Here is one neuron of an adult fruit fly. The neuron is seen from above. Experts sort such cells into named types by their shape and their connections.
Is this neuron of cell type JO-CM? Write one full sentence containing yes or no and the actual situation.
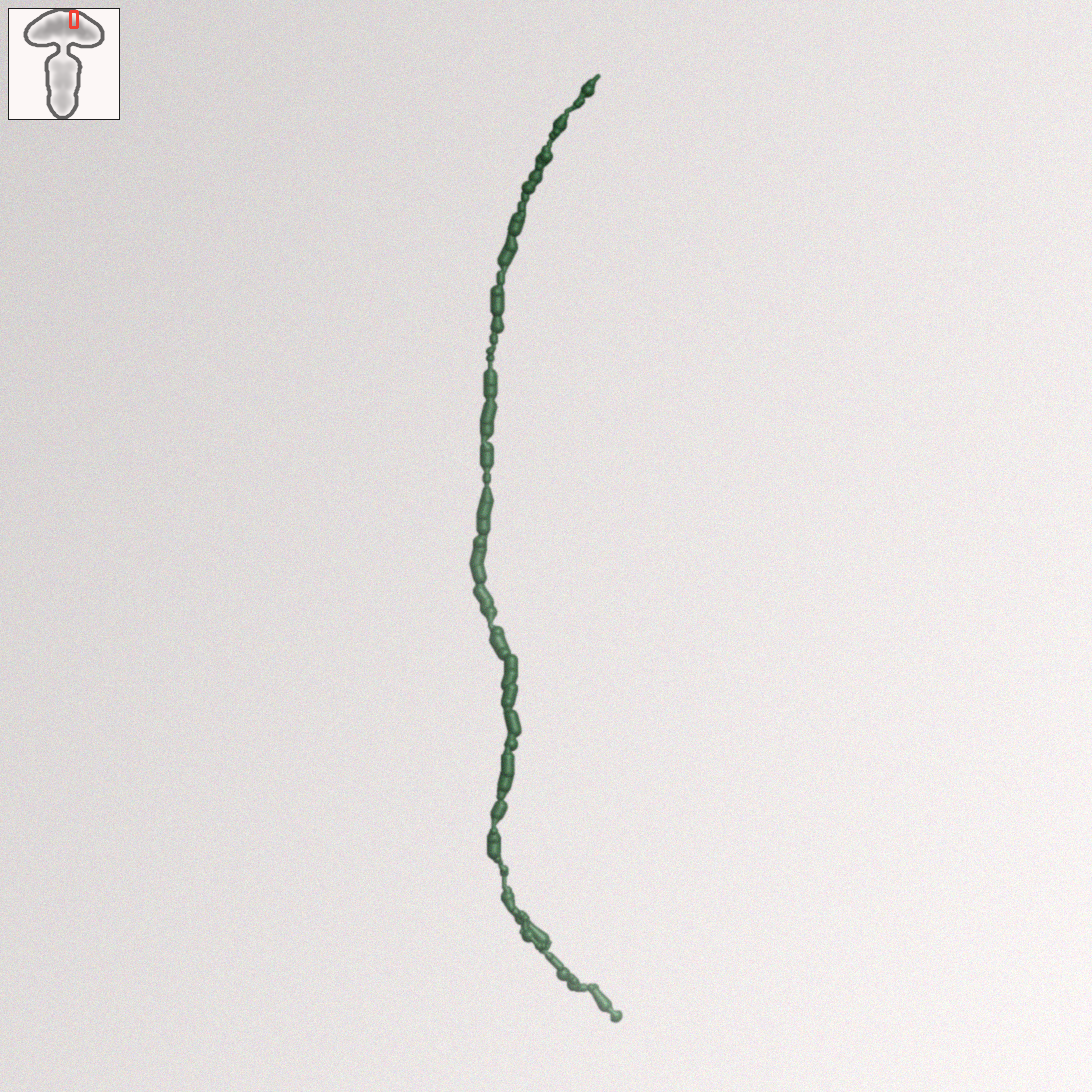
No, the neuron is filed under another cell type, not under JO-CM.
